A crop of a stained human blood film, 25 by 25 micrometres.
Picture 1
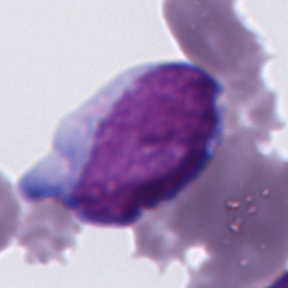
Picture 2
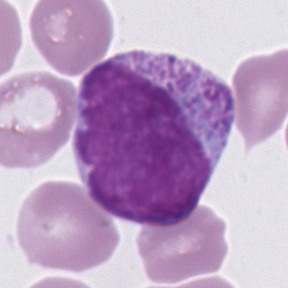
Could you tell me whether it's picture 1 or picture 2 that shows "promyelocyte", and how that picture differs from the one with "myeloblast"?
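You've got the myeloblast in picture 1 and the promyelocyte in picture 2. The big thing between them is granules: the myeloblast's pale blue cytoplasm shows none, while the promyelocyte's pale greyish-blue cytoplasm has numerous small purple granules scattered all through it.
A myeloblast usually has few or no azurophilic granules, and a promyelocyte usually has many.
In both, the nucleus fills about 70% of the cell's area, so that doesn't separate them here. The shapes differ: the myeloblast is an elongated oval, about 20 by 12 micrometres, lying diagonally from lower left to upper right, with its cytoplasm bulging out as a rounded lobe at the lower left end. The promyelocyte has a smooth, somewhat angular outline, straighter along the upper right, where its cytoplasm forms a crescent-shaped band. No vacuoles show in the promyelocyte's cytoplasm. Red cells with spiky, crenated edges touch the myeloblast on its right and lower sides.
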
